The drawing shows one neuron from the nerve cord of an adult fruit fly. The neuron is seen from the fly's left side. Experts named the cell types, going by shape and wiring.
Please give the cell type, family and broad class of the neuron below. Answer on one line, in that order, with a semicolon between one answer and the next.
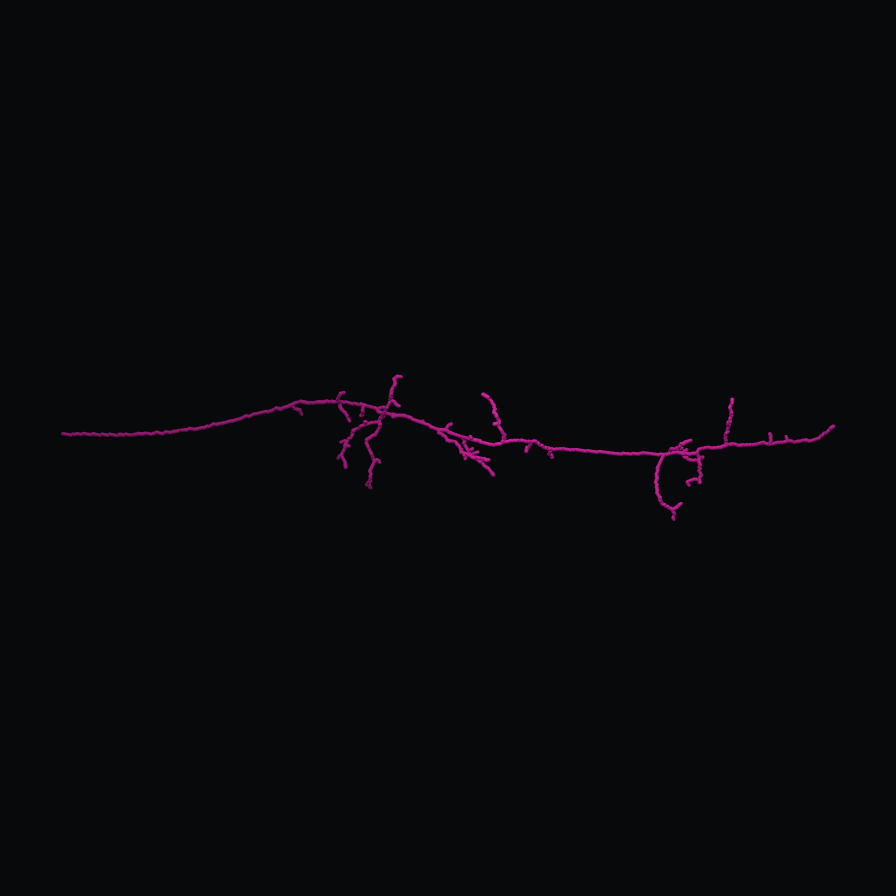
DNge080; DNge; descending neuron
